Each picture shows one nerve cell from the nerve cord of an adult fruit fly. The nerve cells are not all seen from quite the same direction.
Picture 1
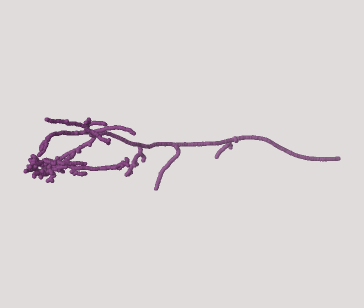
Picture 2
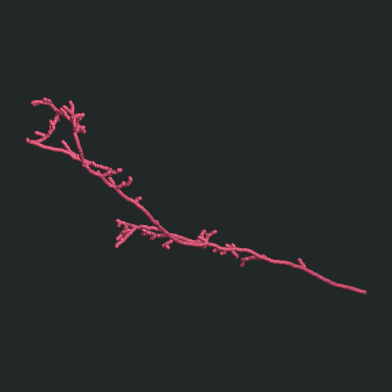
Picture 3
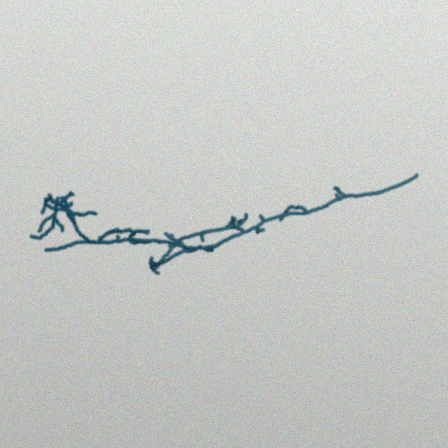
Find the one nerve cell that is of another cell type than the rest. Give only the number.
1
